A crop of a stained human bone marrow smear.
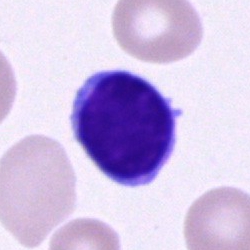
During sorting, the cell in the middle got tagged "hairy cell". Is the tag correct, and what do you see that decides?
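Quickly, then: the outline is round to slightly oval and mostly smooth, which doesn't lean either way. The nucleus fills almost the whole cell, and that's lymphocyte.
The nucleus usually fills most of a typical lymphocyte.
There's only a very thin rim of paler blue cytoplasm, mainly along the upper left edge, which is lymphocyte and against hairy cell.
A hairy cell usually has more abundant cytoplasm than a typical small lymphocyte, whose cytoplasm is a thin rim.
The chromatin is dense, dark purple and condensed, no granules are visible in the cytoplasm, and a small projection sticks out from the right edge. So not hairy cell; it's a lymphocyte.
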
